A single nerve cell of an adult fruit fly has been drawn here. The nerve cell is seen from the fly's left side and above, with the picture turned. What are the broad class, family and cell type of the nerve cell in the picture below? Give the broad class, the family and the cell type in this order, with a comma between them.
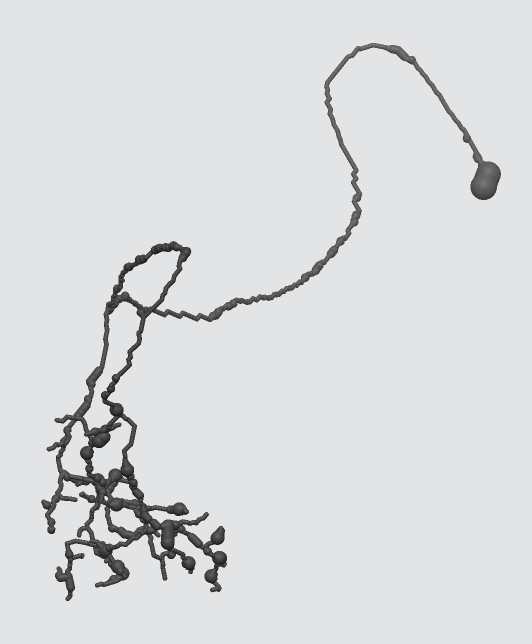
central-brain intrinsic neuron, hemilineage SIPa1_ventral, CB1391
